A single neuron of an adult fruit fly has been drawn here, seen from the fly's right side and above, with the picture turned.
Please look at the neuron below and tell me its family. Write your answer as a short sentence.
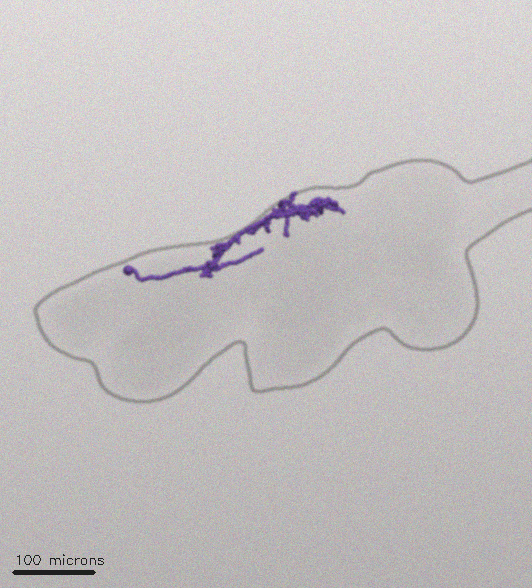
The family is hemilineage 03B.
